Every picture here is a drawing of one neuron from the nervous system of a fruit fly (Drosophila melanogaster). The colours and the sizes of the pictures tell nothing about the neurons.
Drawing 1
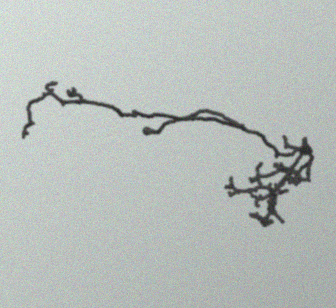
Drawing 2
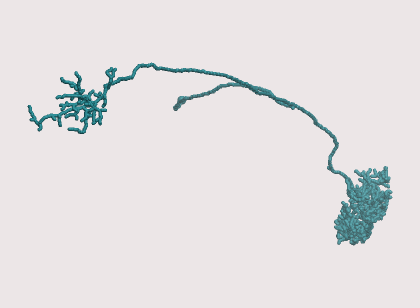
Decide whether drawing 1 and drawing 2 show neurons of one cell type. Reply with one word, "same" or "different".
different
